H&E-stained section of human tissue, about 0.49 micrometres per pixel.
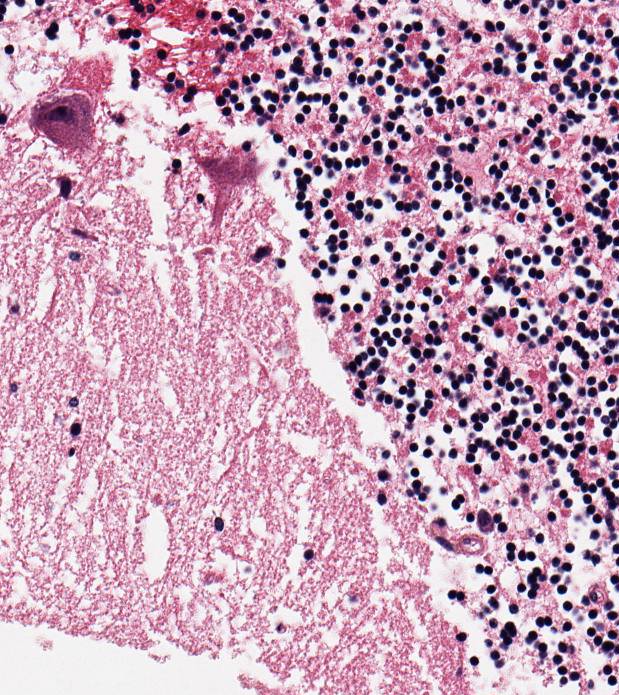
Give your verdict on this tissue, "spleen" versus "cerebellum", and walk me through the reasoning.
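This is cerebellum. A diagonal border divides a pale pink fibrillar zone on the left from a densely cellular zone on the right, packed with small, round, dark nuclei and little visible cytoplasm.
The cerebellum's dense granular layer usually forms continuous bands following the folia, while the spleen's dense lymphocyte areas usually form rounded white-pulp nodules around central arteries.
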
